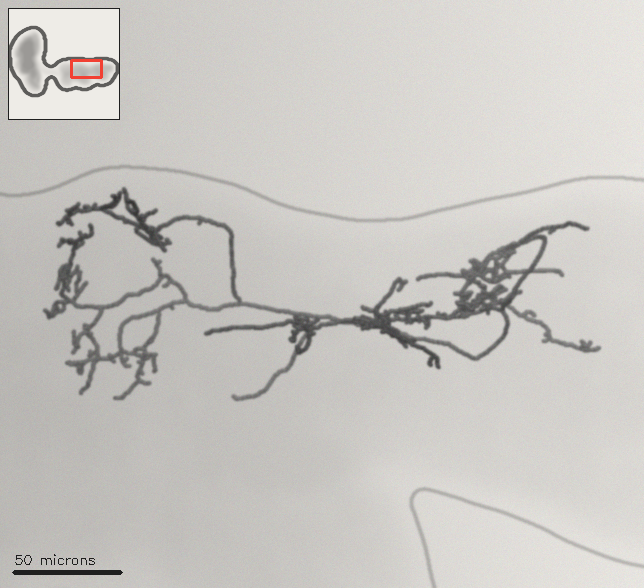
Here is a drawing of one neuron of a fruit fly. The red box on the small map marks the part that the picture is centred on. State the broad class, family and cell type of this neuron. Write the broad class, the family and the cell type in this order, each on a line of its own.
nerve-cord intrinsic neuron
hemilineage 19B
IN19B040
